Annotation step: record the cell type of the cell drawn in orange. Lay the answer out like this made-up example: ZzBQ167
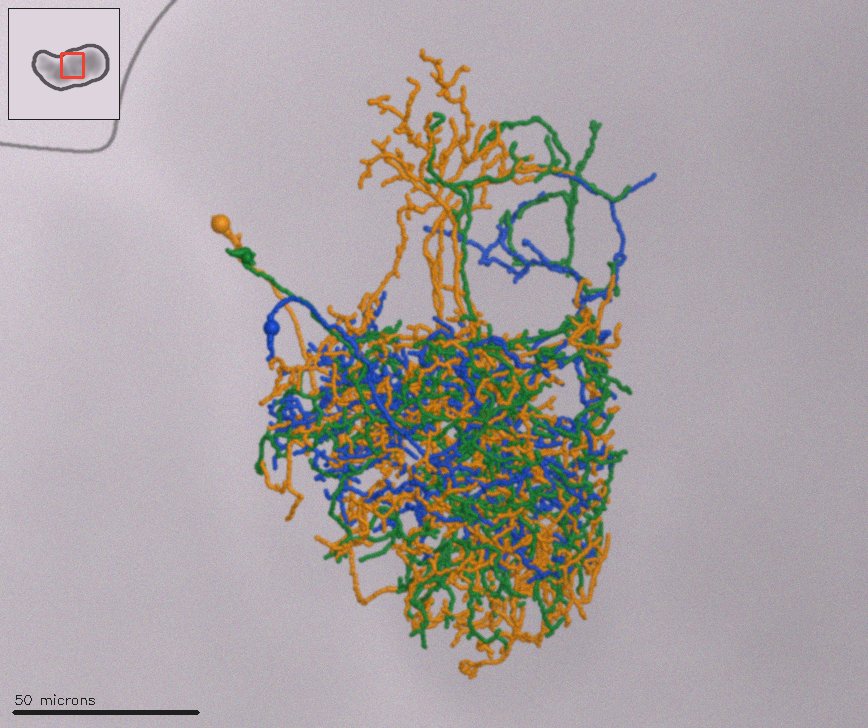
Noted: AVLP534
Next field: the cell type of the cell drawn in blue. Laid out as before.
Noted: AVLP390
